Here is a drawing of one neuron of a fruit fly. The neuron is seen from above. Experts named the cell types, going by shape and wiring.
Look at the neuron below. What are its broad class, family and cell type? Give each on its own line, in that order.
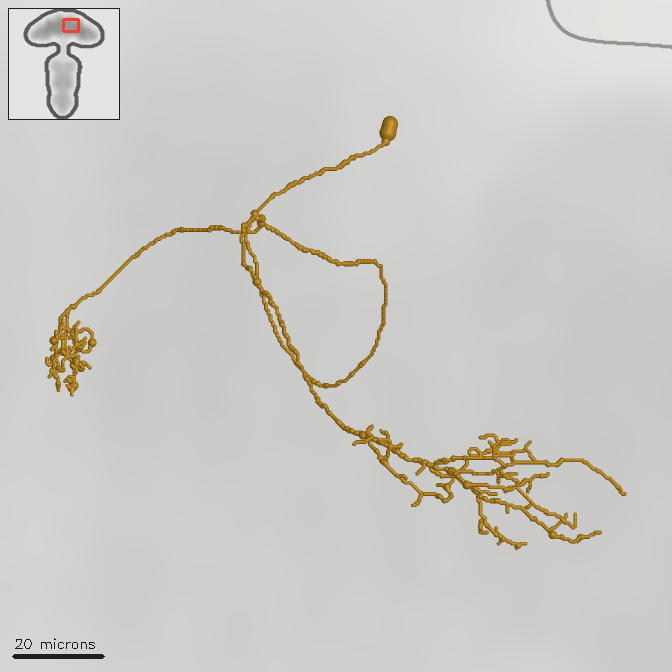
central-brain intrinsic neuron
hemilineage LALv1_dorsal
SA1_b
